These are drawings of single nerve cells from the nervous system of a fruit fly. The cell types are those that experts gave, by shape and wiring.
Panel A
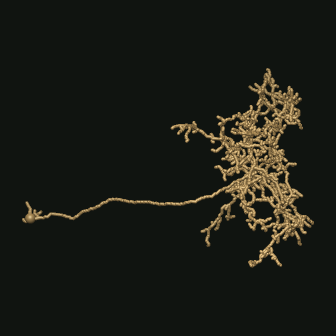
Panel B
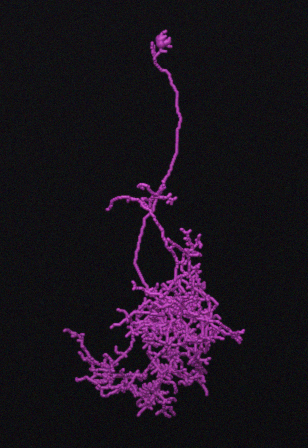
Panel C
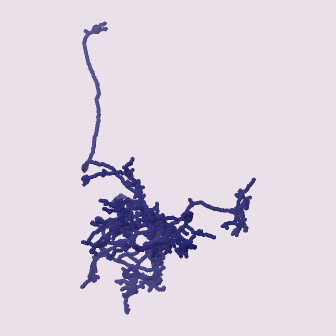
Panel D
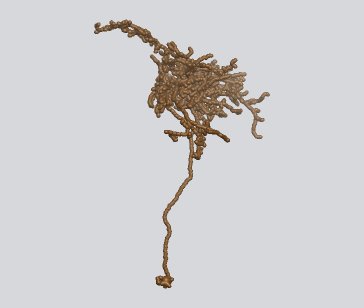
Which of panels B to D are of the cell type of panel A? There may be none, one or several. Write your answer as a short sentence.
Panel B, panel C and panel D are of the same cell type.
